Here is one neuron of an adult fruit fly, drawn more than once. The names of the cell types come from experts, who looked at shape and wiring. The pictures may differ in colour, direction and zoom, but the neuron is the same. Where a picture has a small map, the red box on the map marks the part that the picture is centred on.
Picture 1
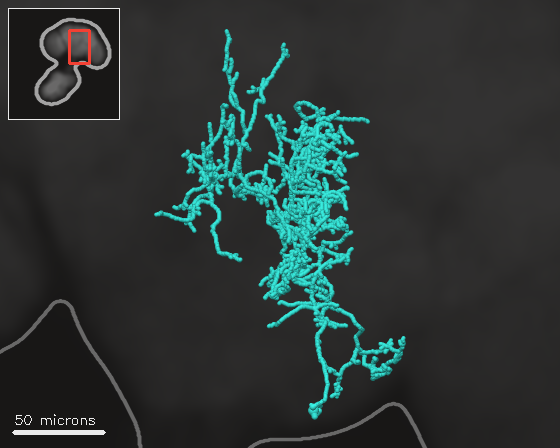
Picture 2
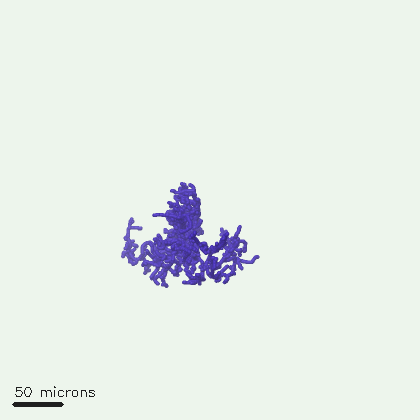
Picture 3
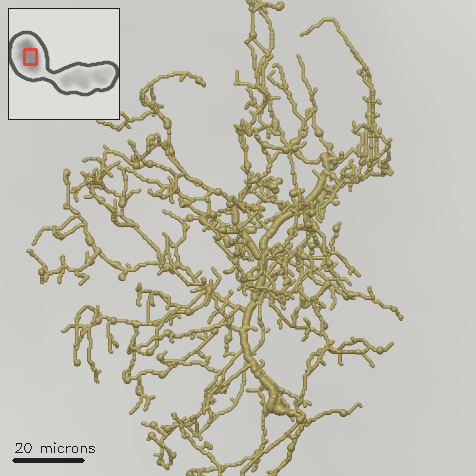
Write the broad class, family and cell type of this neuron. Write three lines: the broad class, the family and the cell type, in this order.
central-brain intrinsic neuron
hemilineage MX3
CB0609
